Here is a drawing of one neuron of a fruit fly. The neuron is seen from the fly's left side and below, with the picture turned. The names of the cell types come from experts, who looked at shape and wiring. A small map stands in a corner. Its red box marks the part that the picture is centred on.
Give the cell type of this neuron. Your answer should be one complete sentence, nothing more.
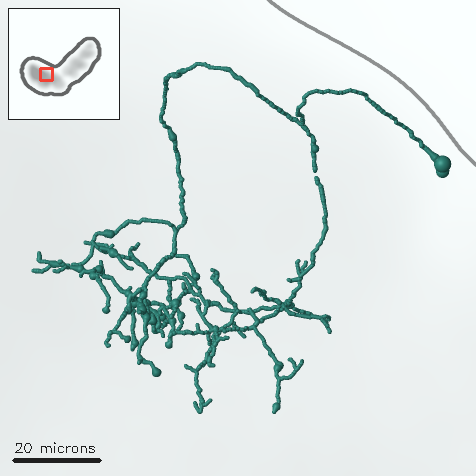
The cell type this neuron represents is CB1899.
